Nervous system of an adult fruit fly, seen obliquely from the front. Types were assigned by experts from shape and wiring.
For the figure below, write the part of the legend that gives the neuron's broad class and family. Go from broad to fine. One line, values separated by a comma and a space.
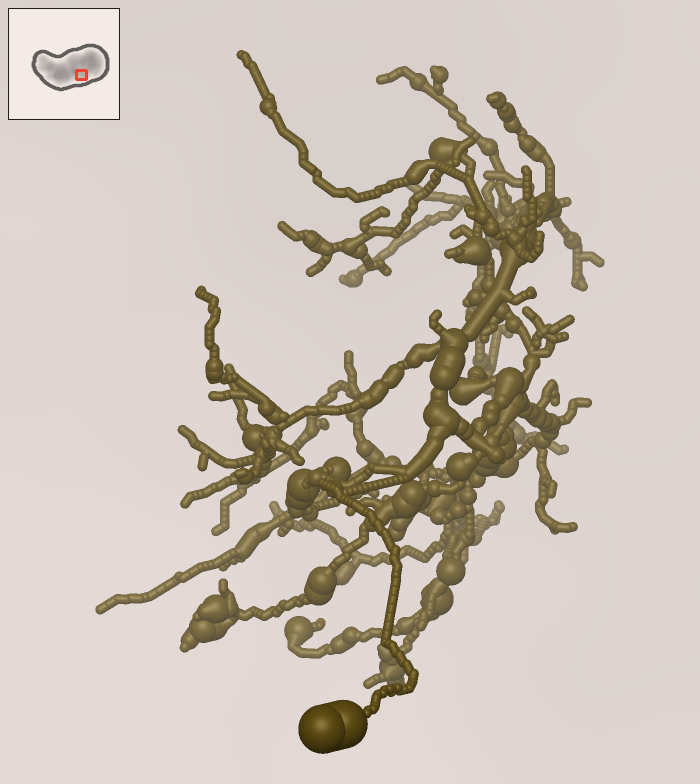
central-brain intrinsic neuron, hemilineage TRdl_b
